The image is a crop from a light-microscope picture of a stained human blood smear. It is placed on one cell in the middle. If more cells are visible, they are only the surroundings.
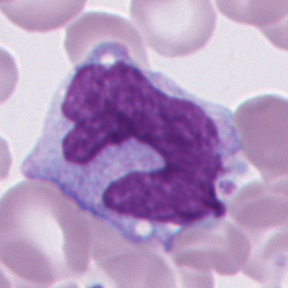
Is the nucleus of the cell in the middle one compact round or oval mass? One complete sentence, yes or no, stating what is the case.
No, a curved band without separate lobes, not a compact mass, makes up the nucleus.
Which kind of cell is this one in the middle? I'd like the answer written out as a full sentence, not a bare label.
Among the cells in view, the one in the middle is a monocyte.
